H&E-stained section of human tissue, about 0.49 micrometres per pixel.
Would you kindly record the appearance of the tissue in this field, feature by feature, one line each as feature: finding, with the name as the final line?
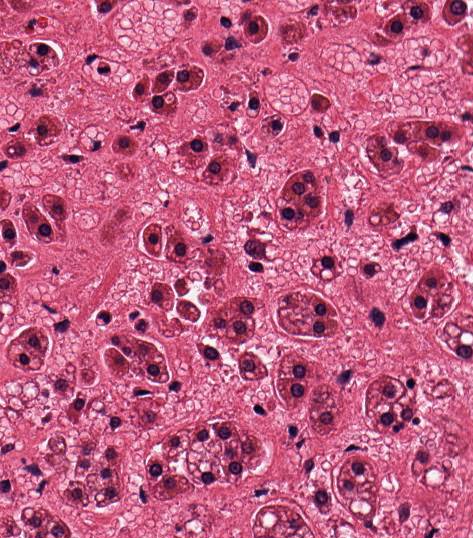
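Nuclei: round, in the large cells.
Cytoplasm: many cells pale, finely vacuolated, foamy.
Other cells: large, with abundant pink granular cytoplasm, then.
Between clusters: small dark elongated nuclei scattered in pink tissue.
Name: adrenal gland, I'd say.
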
